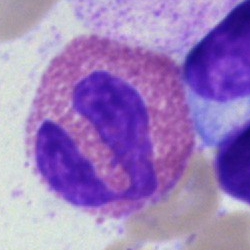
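Eosinophil: the one in the middle has a nucleus that is a single thick band bent into a U shape, with dense dark purple chromatin. Its cytoplasm is abundant and pink, and you won't find any vacuoles in it.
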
